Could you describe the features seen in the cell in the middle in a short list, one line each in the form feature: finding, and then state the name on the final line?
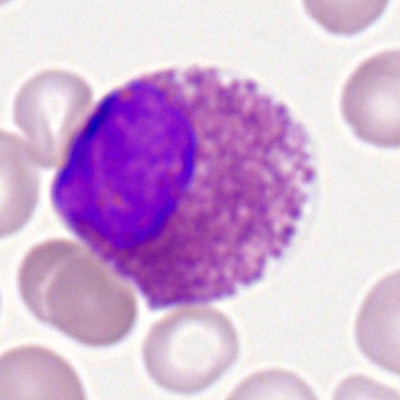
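Nucleus: over to the left, reaching the edge, I see.
Chromatin: a deep violet-blue.
Cytoplasm: taking up roughly the right half.
Granules: pinkish-purple, densely packed.
Name: eosinophil, I'd say.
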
